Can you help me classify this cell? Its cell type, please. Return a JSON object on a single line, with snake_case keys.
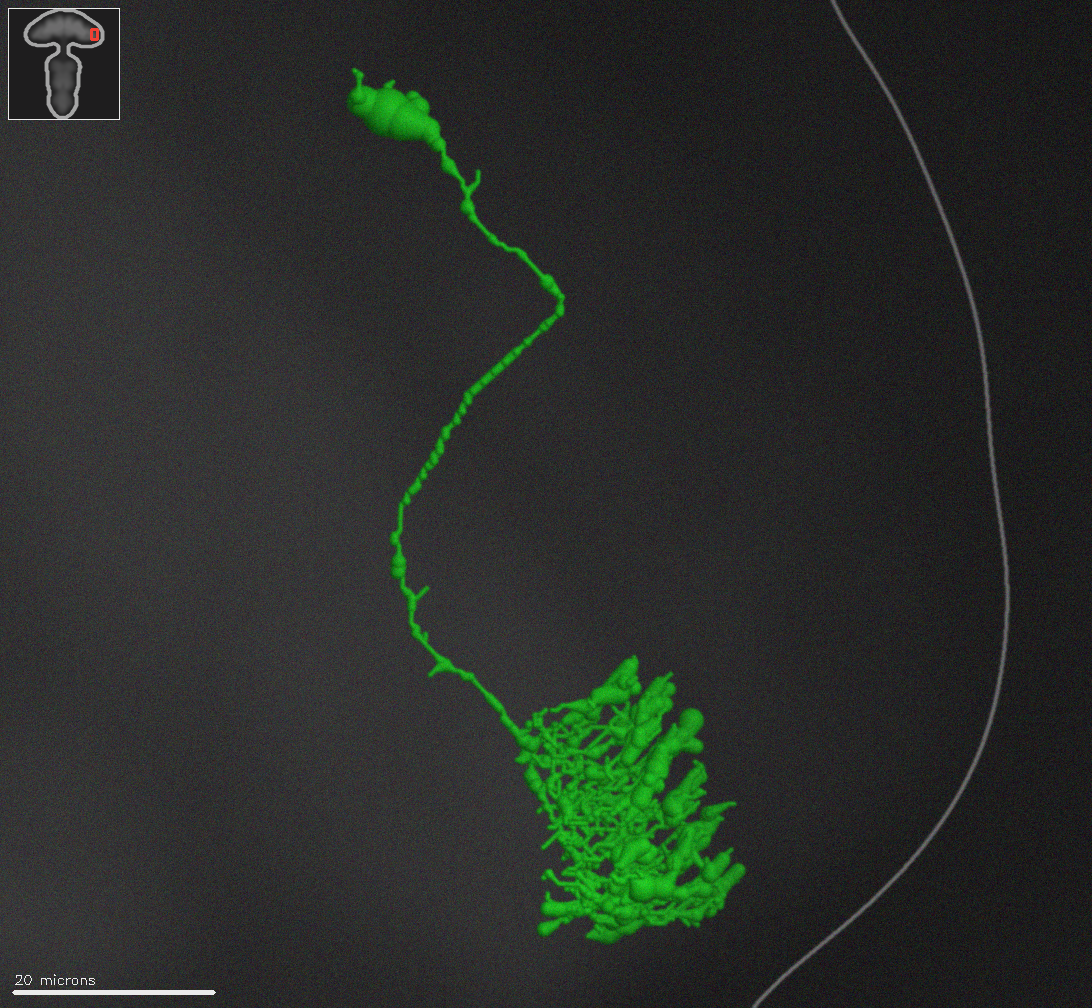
{"cell_type": "Dm4"}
